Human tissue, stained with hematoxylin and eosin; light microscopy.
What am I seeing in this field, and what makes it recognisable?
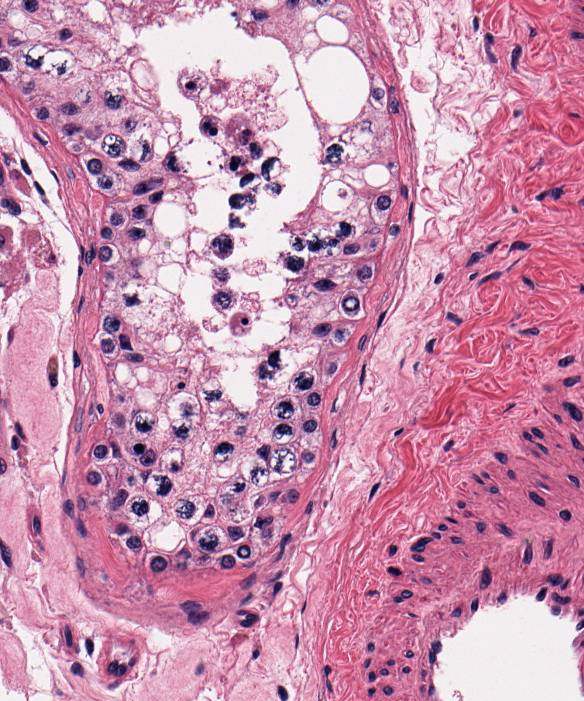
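Seminiferous tubule, lined by stratified epithelium of rounded cells several layers deep.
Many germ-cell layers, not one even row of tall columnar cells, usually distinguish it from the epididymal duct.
Many cells have large round nuclei with coarse, clumped dark chromatin.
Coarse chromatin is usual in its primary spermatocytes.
The irregular open lumen in the upper half holds loose, detached cells.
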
